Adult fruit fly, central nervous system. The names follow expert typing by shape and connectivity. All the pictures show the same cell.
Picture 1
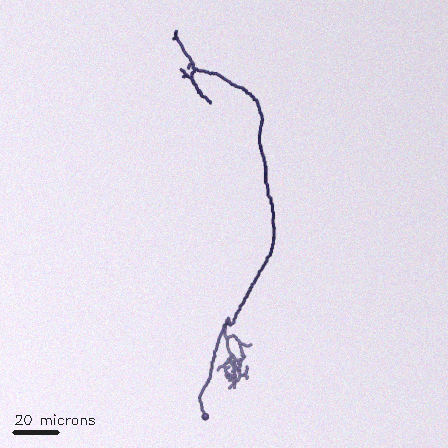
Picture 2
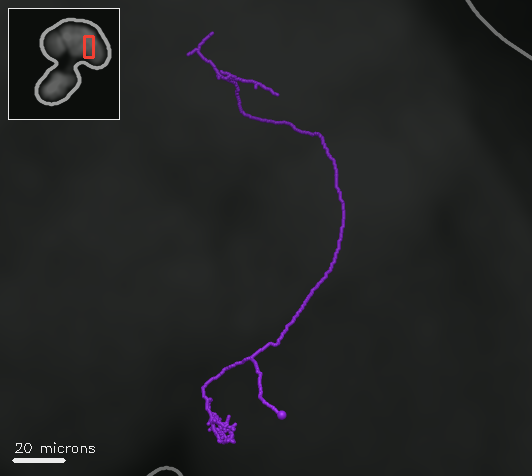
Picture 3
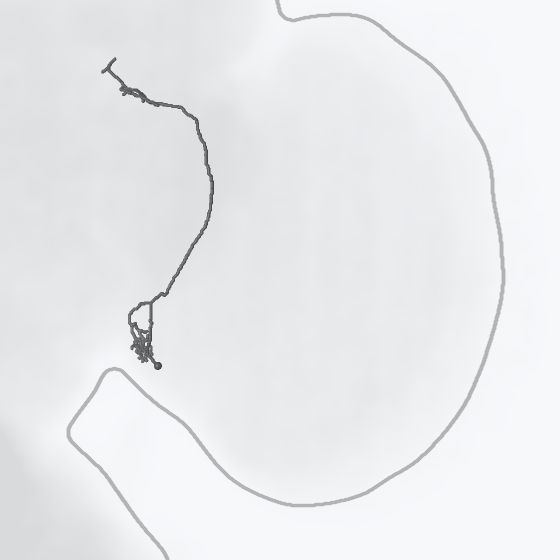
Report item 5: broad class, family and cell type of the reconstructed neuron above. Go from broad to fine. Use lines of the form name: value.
broad class: visual projection neuron
family: LC
cell type: LC30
